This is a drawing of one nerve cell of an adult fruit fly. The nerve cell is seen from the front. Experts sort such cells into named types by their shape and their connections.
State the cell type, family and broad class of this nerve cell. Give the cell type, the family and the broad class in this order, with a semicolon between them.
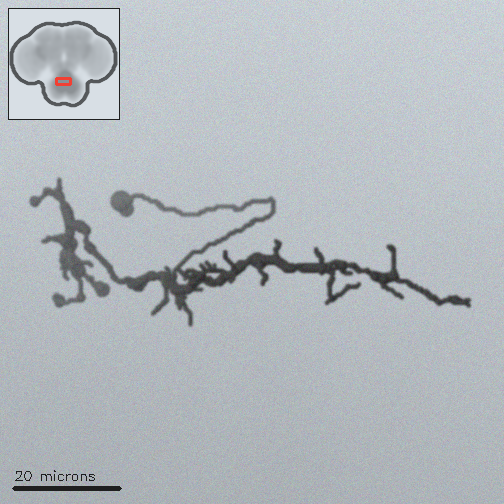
IN21A087; hemilineage 21A; nerve-cord intrinsic neuron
